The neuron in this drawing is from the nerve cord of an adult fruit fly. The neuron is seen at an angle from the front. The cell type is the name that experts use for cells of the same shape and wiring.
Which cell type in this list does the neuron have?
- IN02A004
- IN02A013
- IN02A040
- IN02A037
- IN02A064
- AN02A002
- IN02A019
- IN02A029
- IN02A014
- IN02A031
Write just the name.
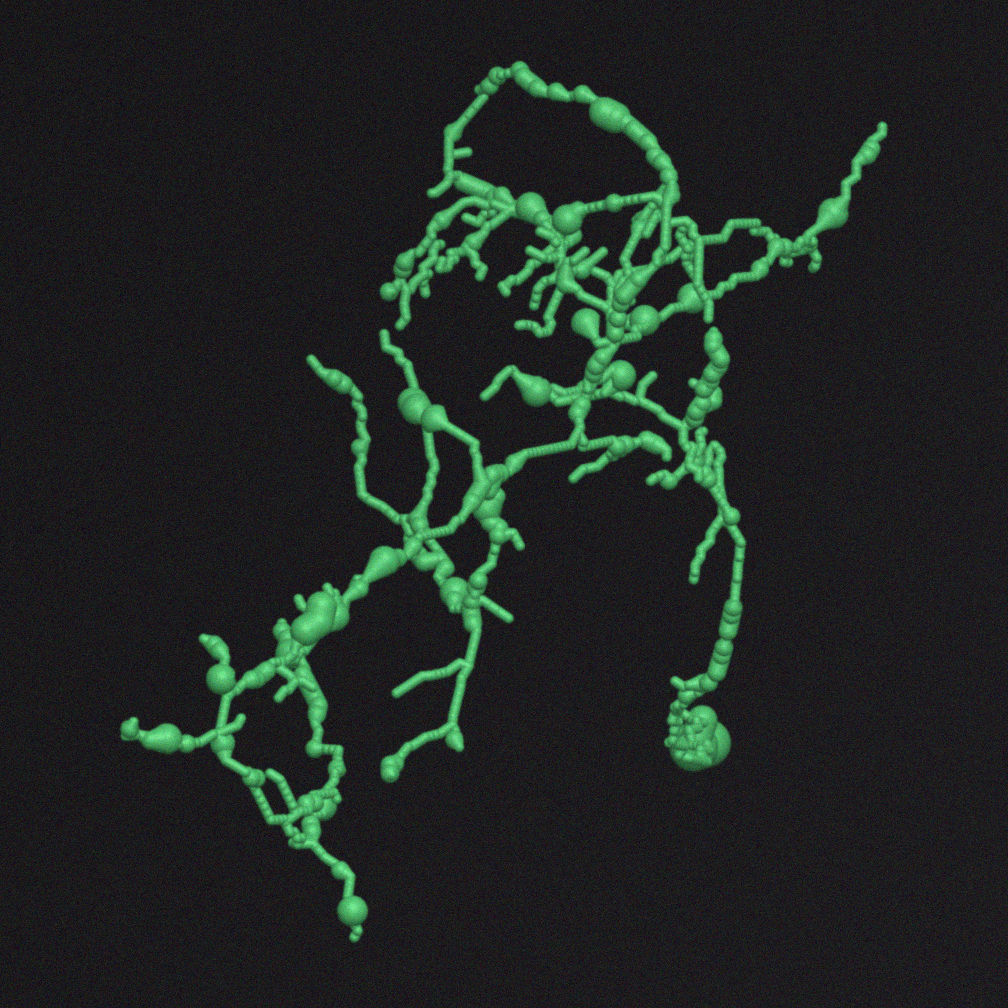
IN02A064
